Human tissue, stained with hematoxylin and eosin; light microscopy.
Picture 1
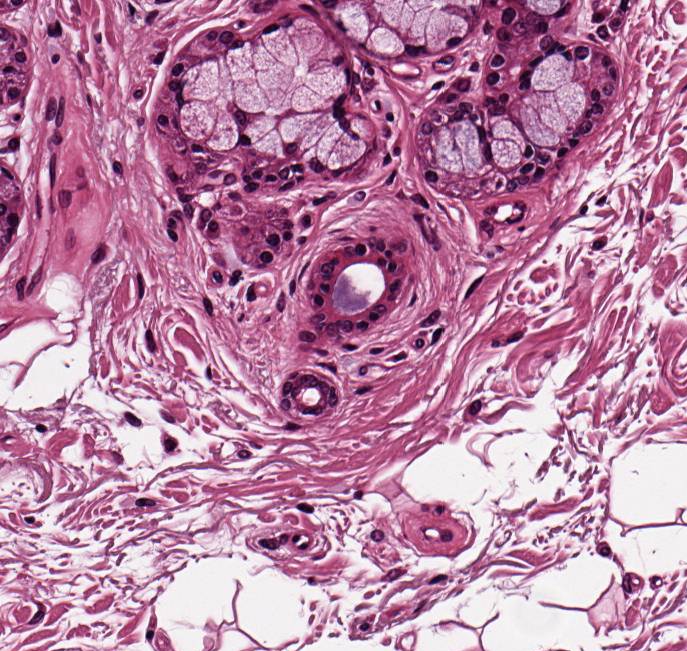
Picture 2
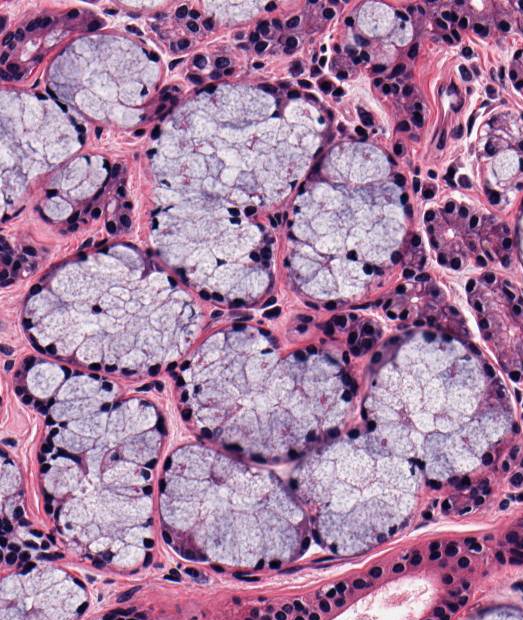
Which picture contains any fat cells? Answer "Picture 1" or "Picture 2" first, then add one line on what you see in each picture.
Picture 1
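In picture 1: Glandular lobules occupy the upper part of the field, with fibrous stroma and fat in the lower part.
In picture 2: No fat cells are present in the field.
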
